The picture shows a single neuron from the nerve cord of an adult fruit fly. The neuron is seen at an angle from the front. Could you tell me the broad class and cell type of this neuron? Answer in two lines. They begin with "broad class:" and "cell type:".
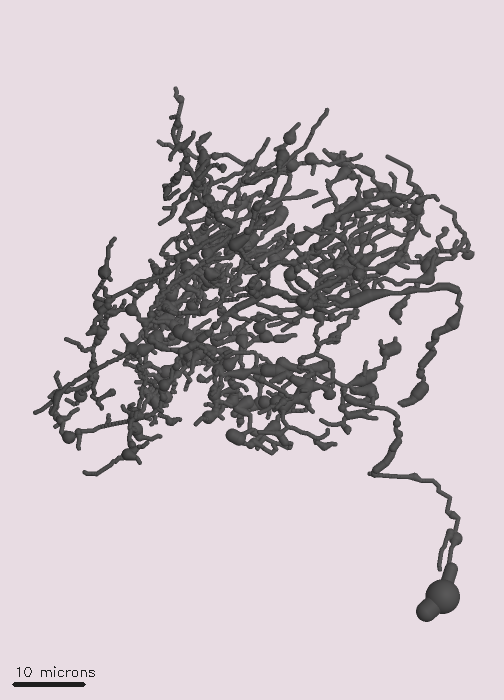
broad class: nerve-cord intrinsic neuron
cell type: INXXX288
